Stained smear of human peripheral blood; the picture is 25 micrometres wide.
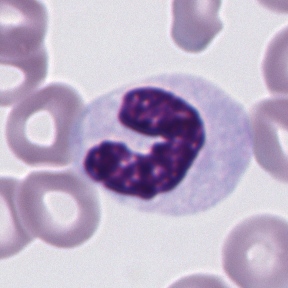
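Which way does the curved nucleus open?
Its open side faces left.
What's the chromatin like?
Dark purple and coarsely clumped, set in plentiful pale pinkish-lilac cytoplasm.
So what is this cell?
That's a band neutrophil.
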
